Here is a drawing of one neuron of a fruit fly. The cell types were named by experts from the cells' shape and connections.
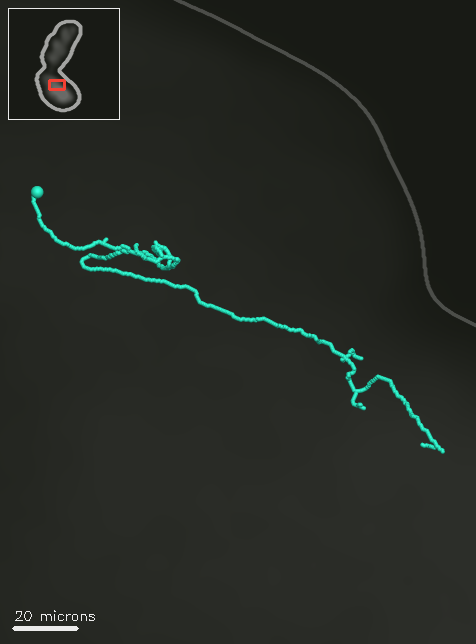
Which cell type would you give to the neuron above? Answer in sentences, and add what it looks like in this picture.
The cell type is PS342. It is a central-brain intrinsic neuron. From left to right in the picture it spans about 130 microns. There are a dozen or fewer branch ends.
